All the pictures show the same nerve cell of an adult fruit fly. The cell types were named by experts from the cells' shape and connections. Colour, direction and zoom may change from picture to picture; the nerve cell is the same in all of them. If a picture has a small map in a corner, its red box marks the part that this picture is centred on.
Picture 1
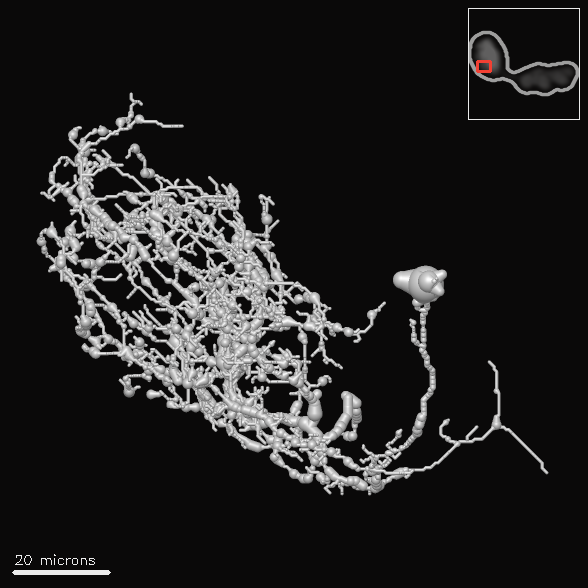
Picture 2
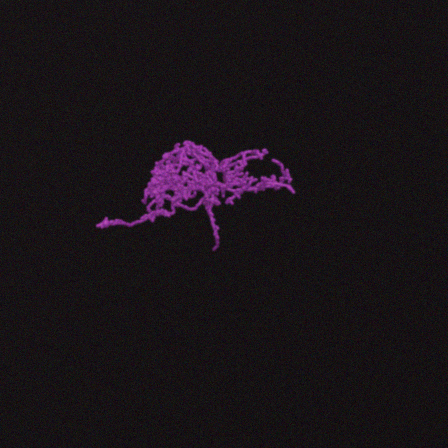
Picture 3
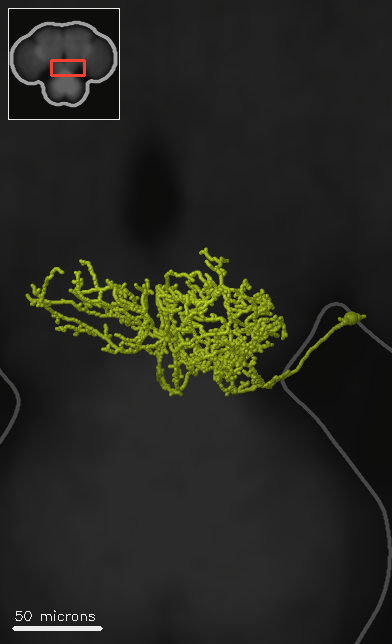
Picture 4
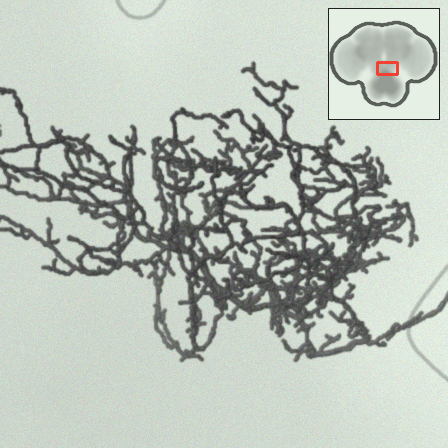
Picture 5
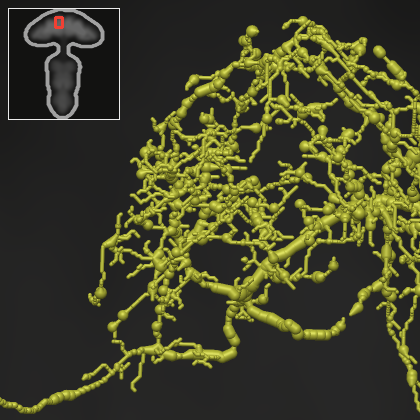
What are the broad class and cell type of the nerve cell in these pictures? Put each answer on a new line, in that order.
central-brain intrinsic neuron
GNG030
